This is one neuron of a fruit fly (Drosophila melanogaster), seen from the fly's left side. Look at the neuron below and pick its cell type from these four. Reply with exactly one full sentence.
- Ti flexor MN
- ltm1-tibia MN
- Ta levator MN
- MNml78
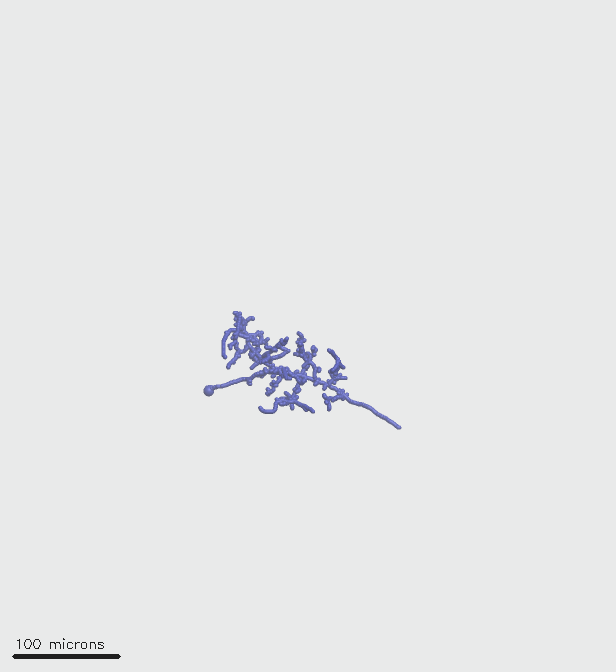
This neuron carries the cell type designation MNml78.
